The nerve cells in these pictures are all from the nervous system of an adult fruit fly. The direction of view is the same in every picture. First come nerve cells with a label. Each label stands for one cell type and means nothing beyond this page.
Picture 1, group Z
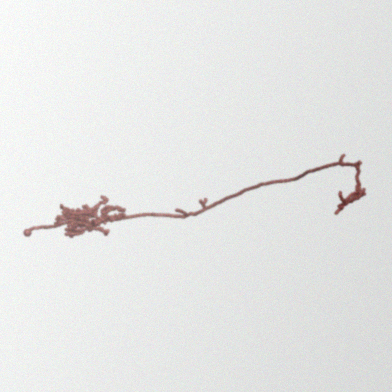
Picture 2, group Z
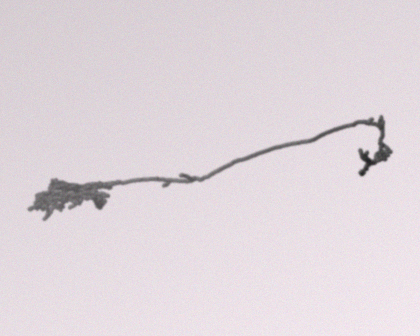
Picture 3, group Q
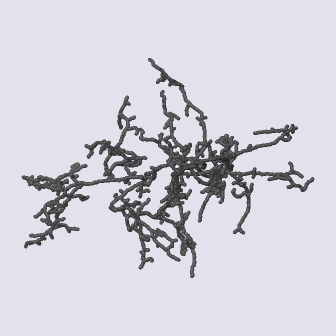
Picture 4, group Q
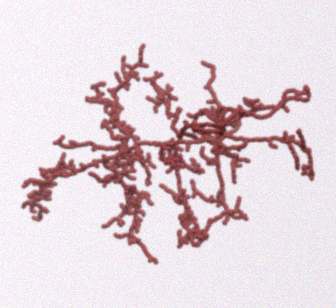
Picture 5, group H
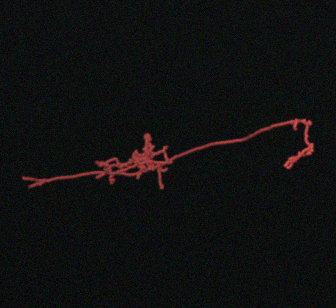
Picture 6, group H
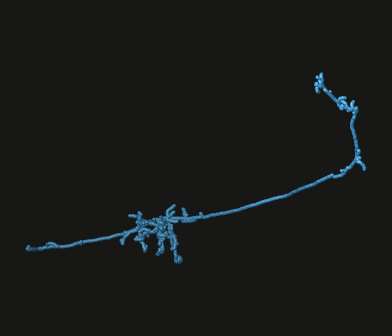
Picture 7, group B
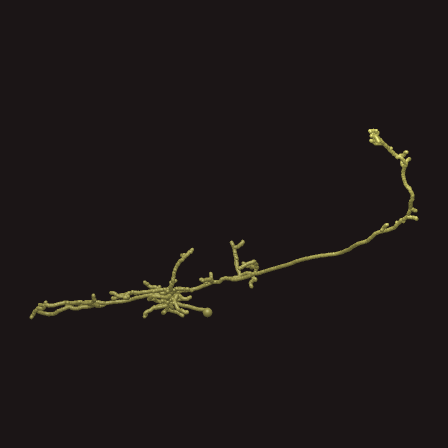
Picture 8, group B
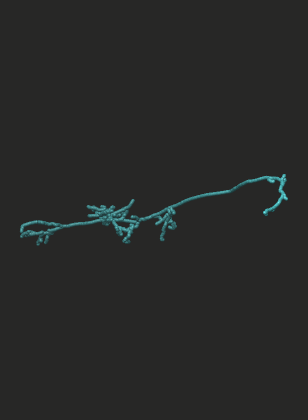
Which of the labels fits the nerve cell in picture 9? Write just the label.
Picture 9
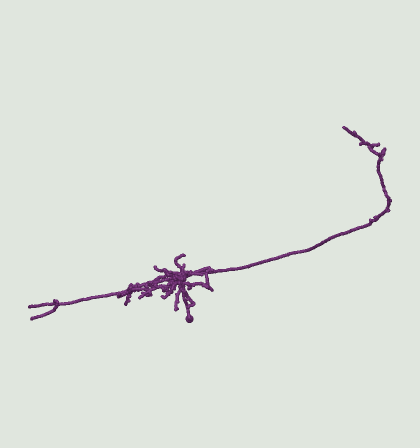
group H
